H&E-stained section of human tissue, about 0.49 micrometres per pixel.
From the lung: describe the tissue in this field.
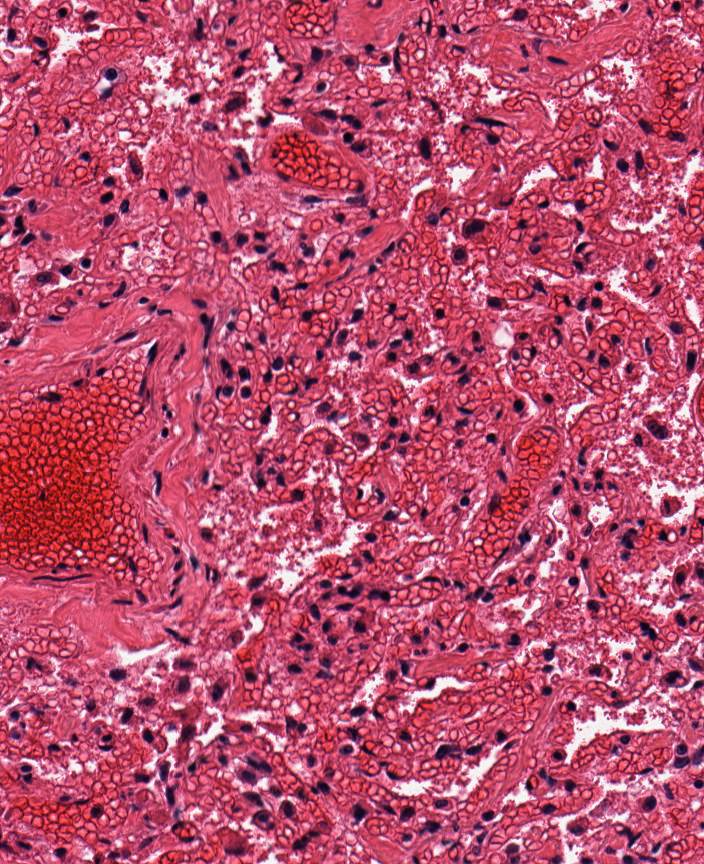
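At the middle of the left edge there's a large vessel, packed tightly with red blood cells. Wavy pink collagen bands surround it and reach toward the top. The red-cell-filled spaces are divided by thin walls with small, dark, elongated nuclei. I see no fat cells.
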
